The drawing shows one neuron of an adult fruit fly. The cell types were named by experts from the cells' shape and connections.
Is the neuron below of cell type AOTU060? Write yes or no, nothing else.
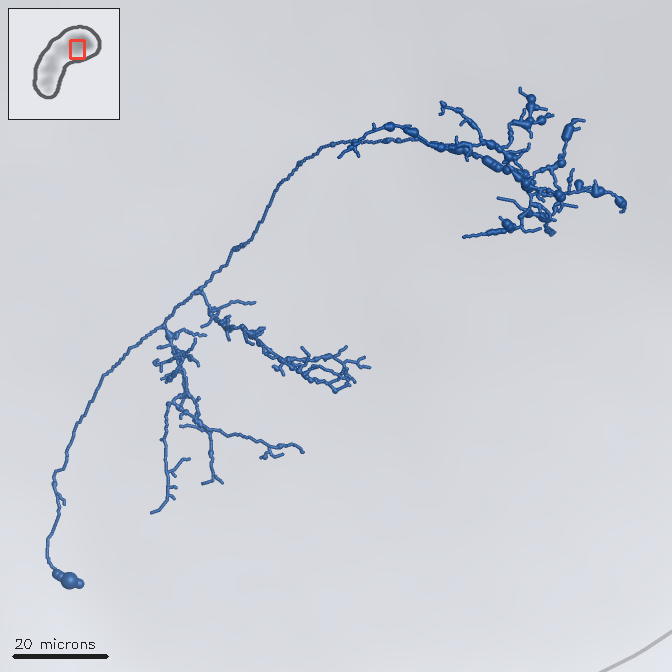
yes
